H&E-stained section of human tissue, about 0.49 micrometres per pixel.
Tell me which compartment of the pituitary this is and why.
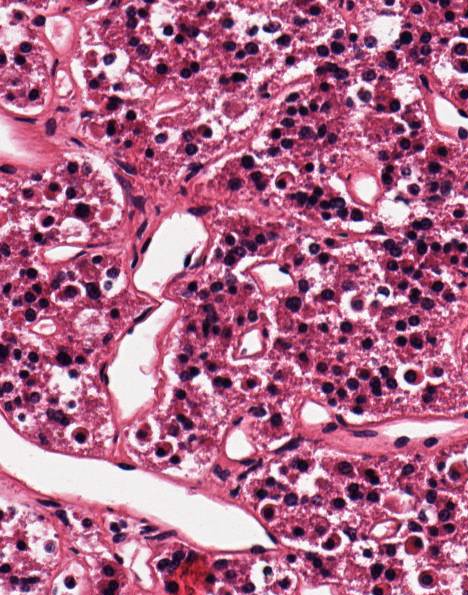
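You are looking at the pars distalis. Its cells gather in rounded nests and cords, separated by thin fibrous septa, and thin-walled, empty vascular channels lined by flat endothelial cells run between the nests.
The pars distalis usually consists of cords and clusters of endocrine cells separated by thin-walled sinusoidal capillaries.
Many cells here have granular pink-purple cytoplasm, and scattered ones show a clear halo around a round nucleus.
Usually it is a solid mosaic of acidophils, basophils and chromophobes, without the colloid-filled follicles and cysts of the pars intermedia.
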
